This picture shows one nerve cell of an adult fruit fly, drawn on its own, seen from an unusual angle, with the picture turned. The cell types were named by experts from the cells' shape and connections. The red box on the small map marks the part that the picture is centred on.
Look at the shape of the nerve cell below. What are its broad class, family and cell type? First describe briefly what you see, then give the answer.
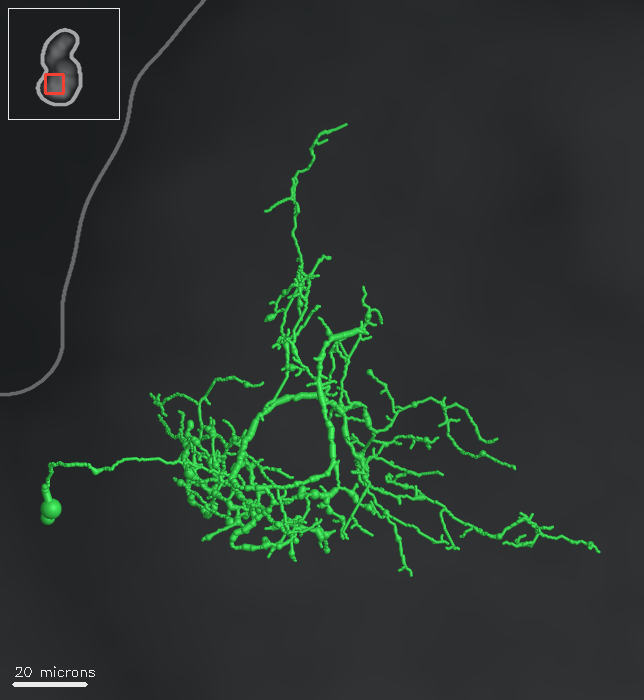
Its cell body lies at the lower left of the picture. From left to right in the picture it spans about 160 microns. Its broad class is central-brain intrinsic neuron. Its family is hemilineage TRdm. Its cell type is GNG508.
